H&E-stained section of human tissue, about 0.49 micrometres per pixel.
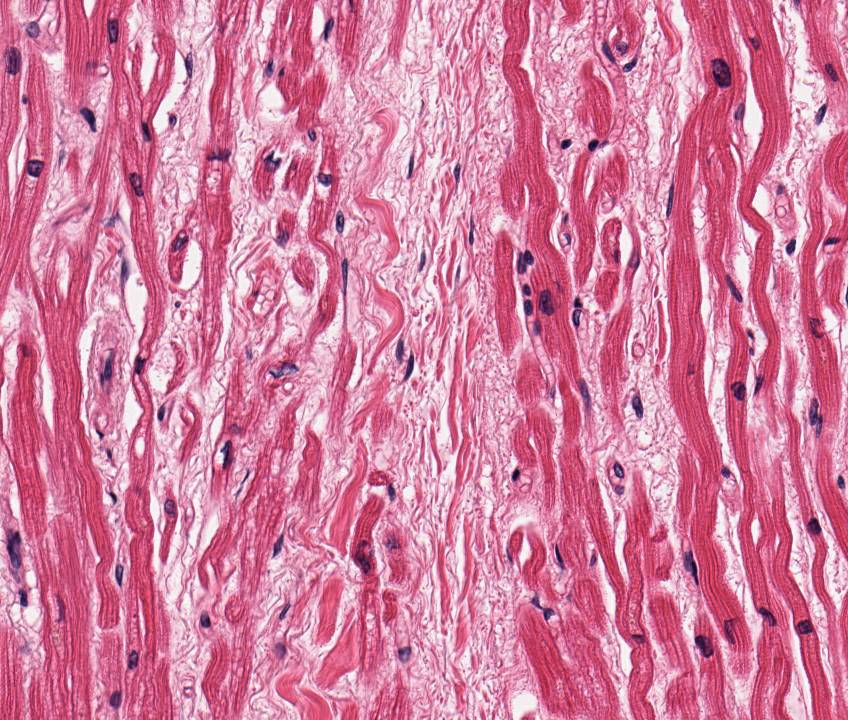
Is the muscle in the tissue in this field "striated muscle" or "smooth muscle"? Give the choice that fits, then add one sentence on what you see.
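Striated muscle. Striated muscle fibres run mainly vertically, from top to bottom of the field.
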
